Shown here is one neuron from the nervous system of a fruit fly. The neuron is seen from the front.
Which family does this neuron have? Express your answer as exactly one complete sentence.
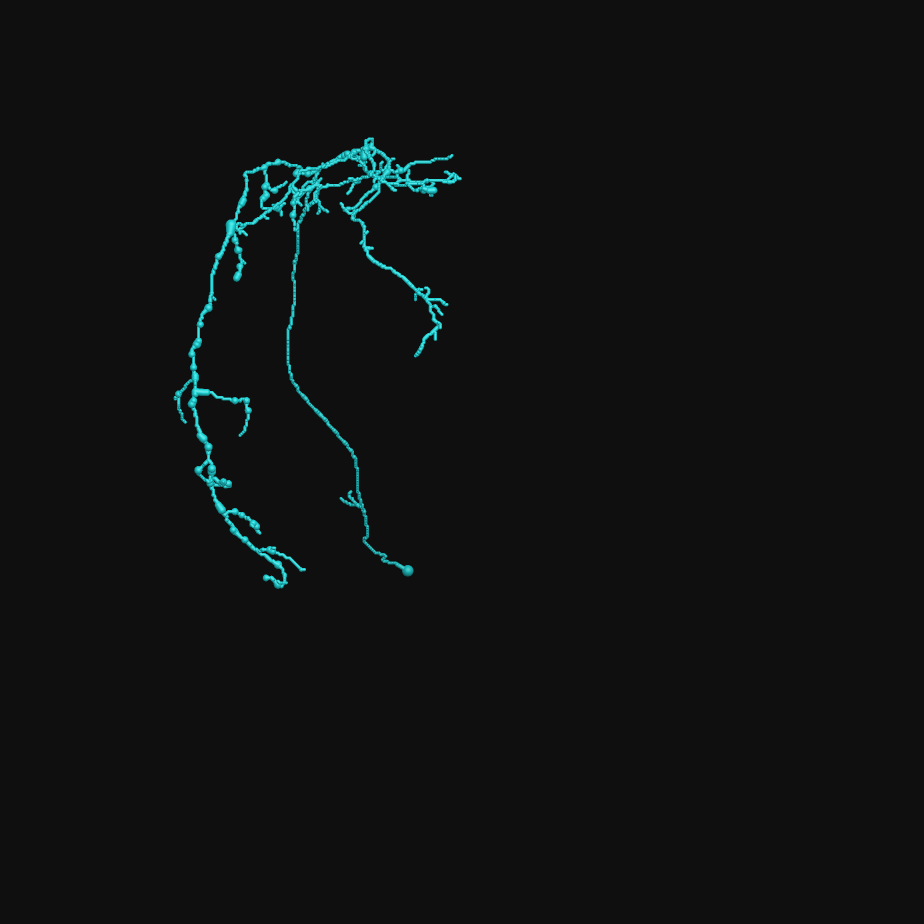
Grouped by family, the neuron goes with hemilineage 03B.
